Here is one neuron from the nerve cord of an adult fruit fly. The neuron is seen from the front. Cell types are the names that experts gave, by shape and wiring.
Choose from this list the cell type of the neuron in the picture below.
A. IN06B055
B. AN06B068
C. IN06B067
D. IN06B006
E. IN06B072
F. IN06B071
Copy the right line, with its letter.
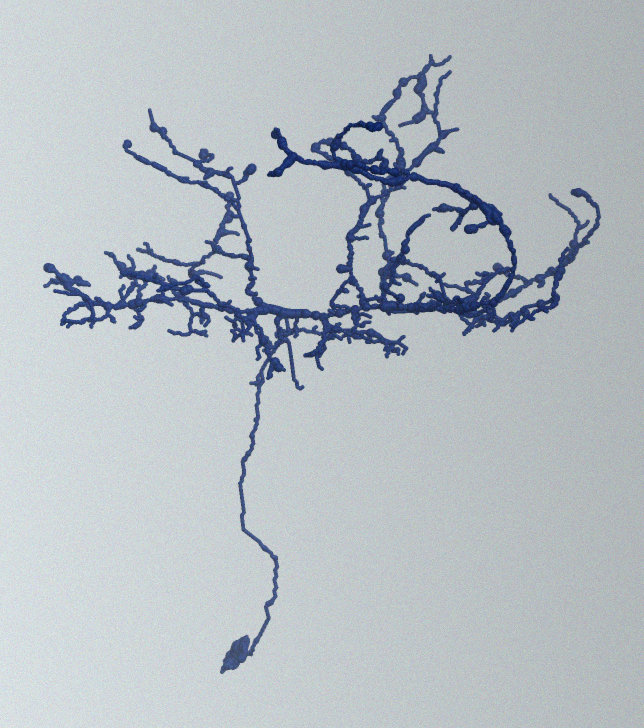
A. IN06B055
